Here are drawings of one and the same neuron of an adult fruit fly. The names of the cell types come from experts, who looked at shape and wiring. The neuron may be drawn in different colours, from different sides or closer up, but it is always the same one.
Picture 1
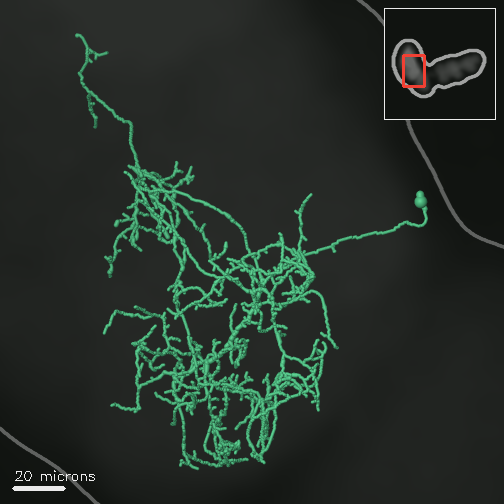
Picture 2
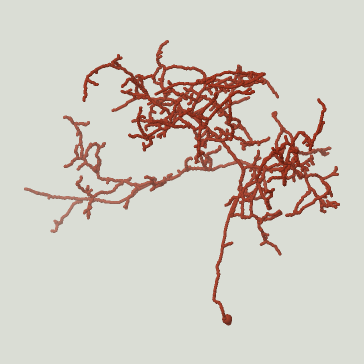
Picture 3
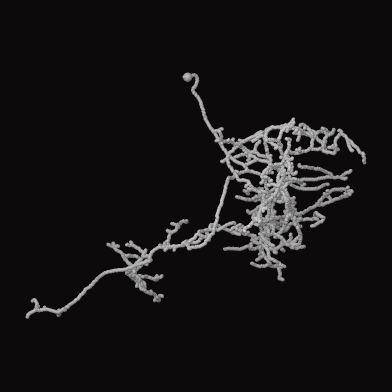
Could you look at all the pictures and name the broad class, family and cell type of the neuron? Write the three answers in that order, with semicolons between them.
central-brain intrinsic neuron; hemilineage DL1_ventral; AVLP746m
